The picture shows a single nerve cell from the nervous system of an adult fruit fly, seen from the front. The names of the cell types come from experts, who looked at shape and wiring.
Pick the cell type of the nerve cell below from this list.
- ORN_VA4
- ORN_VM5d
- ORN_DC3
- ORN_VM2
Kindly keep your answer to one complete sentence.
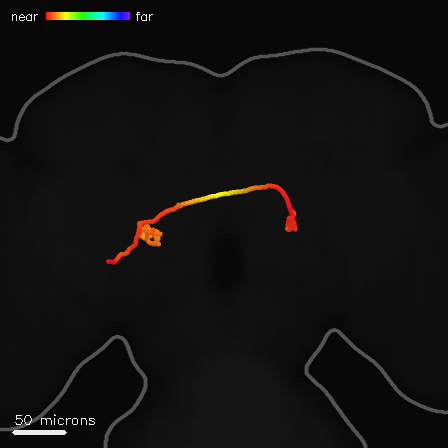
Among cell types, the one for this nerve cell is ORN_DC3.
